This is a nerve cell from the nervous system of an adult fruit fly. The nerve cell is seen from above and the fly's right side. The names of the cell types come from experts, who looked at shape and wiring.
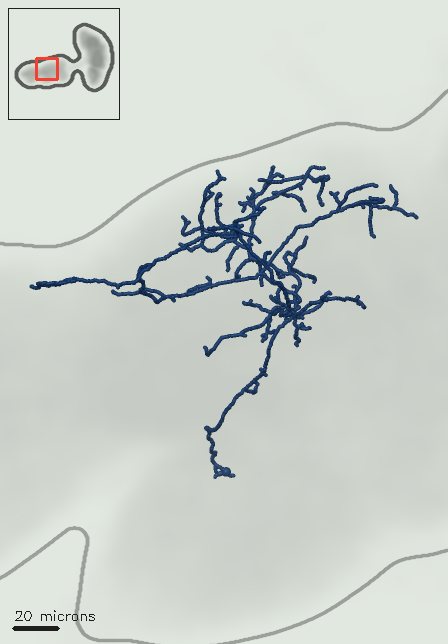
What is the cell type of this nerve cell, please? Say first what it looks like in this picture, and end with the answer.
It lies in the nerve cord. From left to right in the picture it spans about 180 microns. Dozens of branch ends can be seen. This is a nerve-cord intrinsic neuron. The cell type is IN06B064.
